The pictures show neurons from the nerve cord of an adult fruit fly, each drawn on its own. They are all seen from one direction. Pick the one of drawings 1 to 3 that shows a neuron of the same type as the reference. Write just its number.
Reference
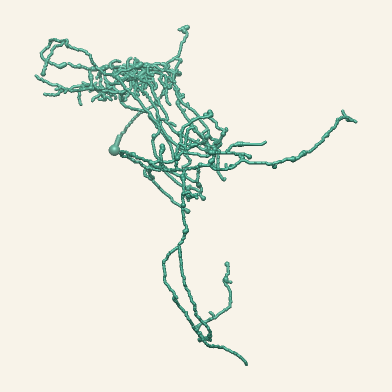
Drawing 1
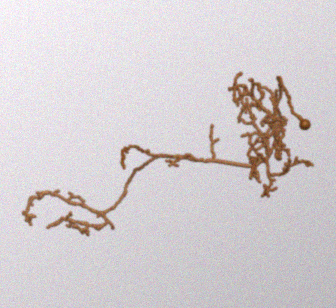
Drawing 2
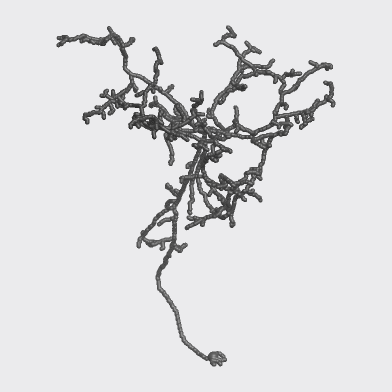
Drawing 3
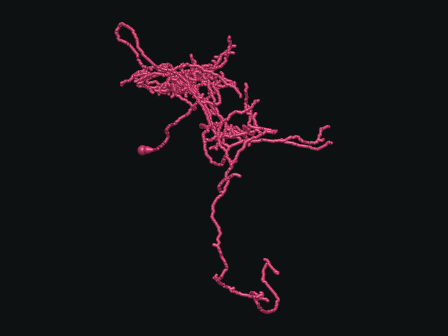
3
